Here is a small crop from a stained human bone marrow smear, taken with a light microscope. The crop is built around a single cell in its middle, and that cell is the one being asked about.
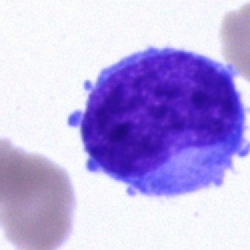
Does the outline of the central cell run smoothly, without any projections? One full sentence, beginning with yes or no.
No, a smooth outline is not present; the cell's edge is rough.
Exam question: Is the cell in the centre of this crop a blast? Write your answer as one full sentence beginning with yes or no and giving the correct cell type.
Yes, at the centre of the crop lies a blast.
